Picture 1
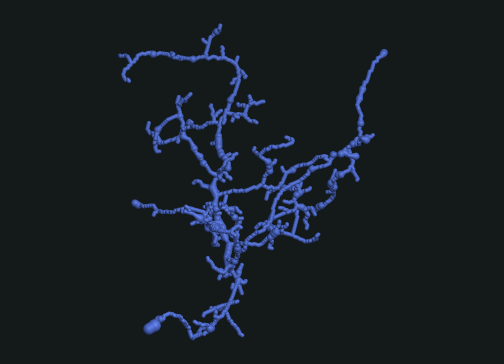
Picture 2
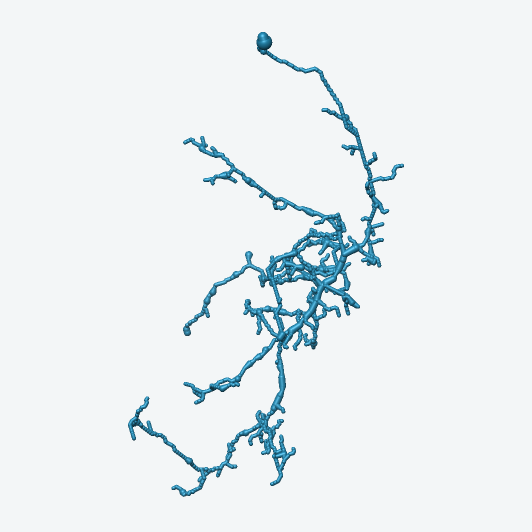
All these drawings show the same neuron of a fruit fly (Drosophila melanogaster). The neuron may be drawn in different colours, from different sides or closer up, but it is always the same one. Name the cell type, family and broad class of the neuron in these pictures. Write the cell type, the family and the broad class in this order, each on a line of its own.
IN20A.22A056
hemilineage 20A.22A
nerve-cord intrinsic neuron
